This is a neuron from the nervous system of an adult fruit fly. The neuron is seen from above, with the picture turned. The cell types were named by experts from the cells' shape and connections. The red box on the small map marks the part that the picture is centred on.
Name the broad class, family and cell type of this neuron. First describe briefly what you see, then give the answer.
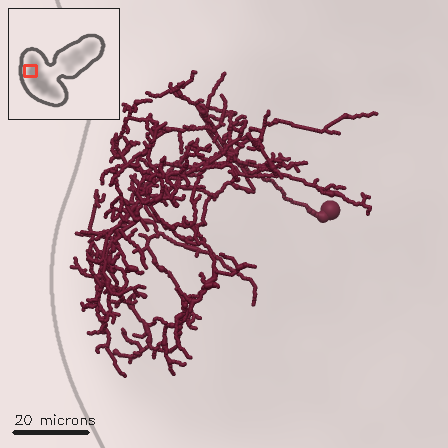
It is in the brain and does not reach the nerve cord. The cell body can be seen on the right of the picture. From left to right in the picture it spans about 85 microns. This is a central-brain intrinsic neuron. The family is hemilineage VLPl&p1_lateral. It is of cell type AVLP329.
